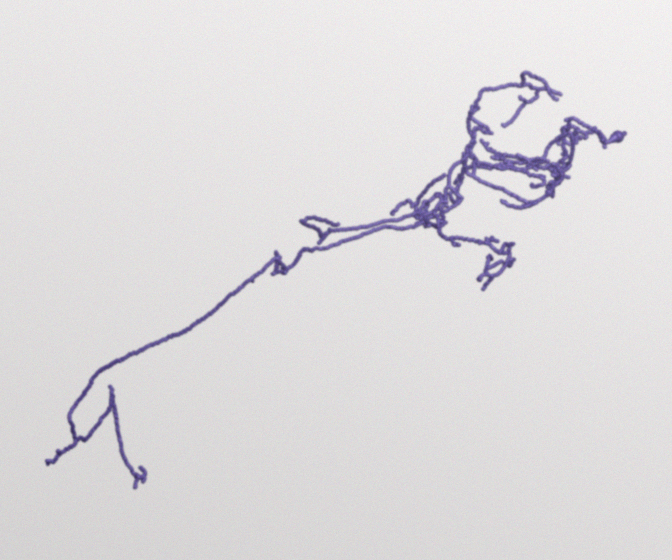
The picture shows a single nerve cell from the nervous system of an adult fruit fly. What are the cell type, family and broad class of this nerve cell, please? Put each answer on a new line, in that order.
IN09A005
hemilineage 09A
nerve-cord intrinsic neuron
